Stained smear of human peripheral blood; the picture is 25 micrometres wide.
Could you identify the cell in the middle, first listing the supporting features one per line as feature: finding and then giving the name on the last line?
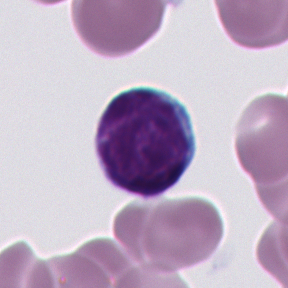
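Nucleus shape: round, no indentation
Nucleus extent: fills almost the whole cell
Nucleoli: none visible
Cytoplasmic granules: none visible
Name: typical lymphocyte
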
